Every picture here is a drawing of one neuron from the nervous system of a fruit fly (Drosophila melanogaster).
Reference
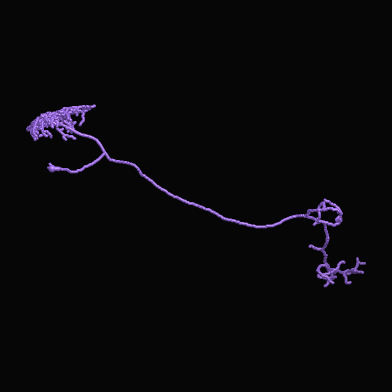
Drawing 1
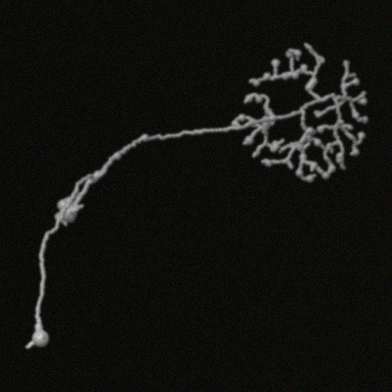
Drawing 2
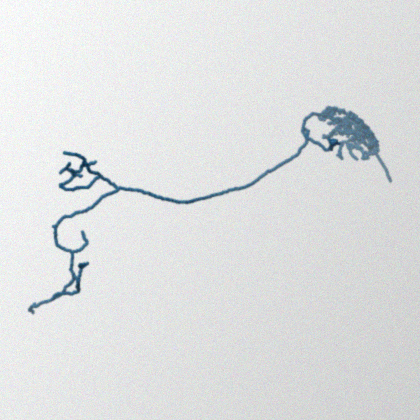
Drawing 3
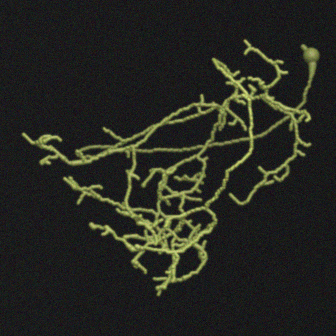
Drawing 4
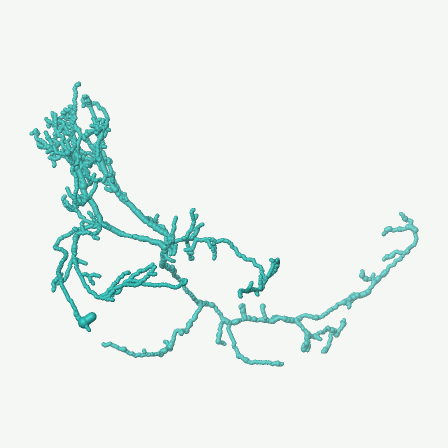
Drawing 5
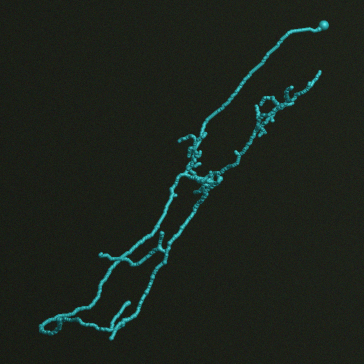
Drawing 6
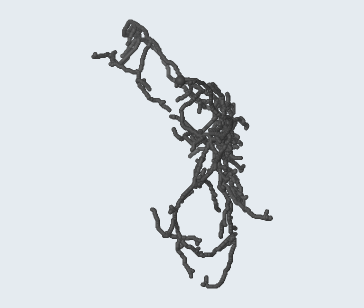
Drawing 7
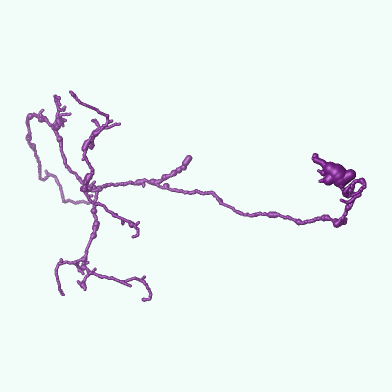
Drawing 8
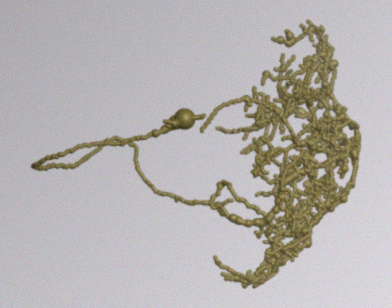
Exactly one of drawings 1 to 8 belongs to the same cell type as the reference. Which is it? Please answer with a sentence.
Drawing 2 shows a neuron of the same cell type.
